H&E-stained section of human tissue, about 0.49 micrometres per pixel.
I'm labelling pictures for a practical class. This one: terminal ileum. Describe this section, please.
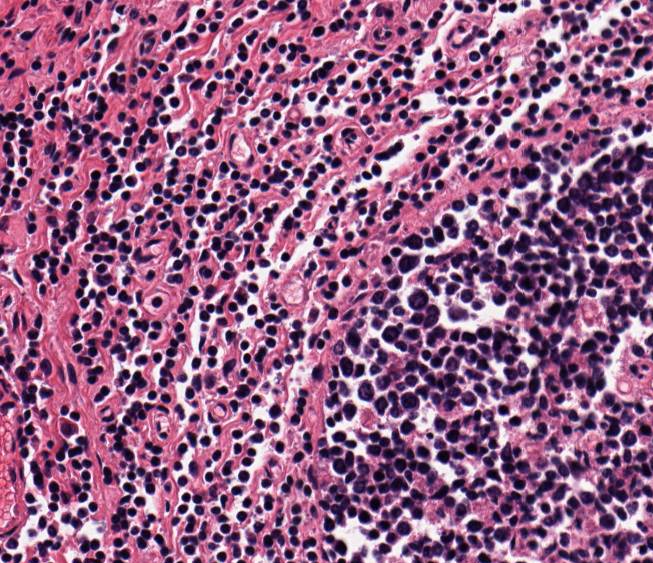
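Field divided diagonally: dense cellular area right, looser area left with pink fibres between cells. Mostly lymphocytes throughout: small round dark nuclei, scant cytoplasm. Dense right area: a few larger cells with paler nuclei scattered among small lymphocytes. No epithelium in field.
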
